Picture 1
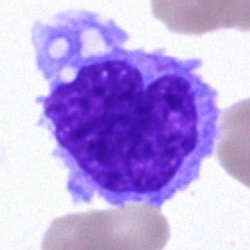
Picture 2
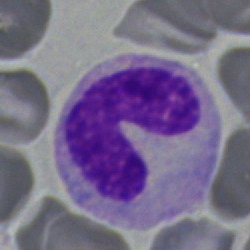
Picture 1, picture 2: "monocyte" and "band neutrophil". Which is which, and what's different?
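The monocyte is in picture 1 and the band neutrophil in picture 2. The monocyte has an irregular outline with a ruffled, frayed edge all round, whereas the outline of the band neutrophil is round and smooth. The monocyte nucleus is folded, with a notch at the top that gives it a heart-like shape; the band neutrophil nucleus is a thick curved band bent into a C shape, its notch opening toward the right.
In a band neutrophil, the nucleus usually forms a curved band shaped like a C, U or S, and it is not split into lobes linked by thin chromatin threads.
In picture 1 the chromatin is lacy and mottled, without large dense dark blocks, while in picture 2 it is dark purple and coarsely clumped.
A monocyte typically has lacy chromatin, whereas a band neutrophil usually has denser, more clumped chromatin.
The cytoplasm of the monocyte is pale blue-violet and forms a moderate rim, widest at the upper left; that of the band neutrophil is pale lilac, its widest area filling the notch of the nucleus on the right side.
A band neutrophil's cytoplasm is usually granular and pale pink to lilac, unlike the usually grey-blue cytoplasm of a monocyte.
A few round clear vacuoles lie in the upper-left cytoplasm of the monocyte.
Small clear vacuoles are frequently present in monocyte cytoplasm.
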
